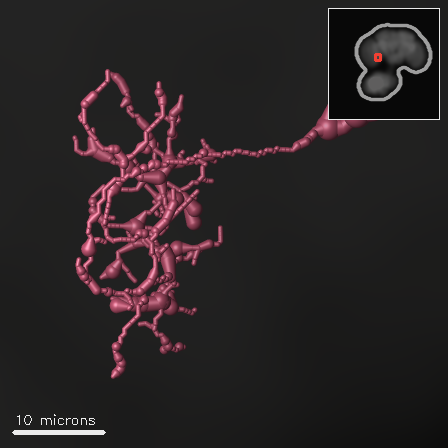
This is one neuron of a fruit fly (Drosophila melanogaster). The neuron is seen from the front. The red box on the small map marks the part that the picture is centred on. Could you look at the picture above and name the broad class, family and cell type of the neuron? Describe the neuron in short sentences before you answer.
From top to bottom in the picture it spans about 35 microns. Dozens of branch ends can be seen. It is an optic-lobe intrinsic neuron. Its family is Dm. It is of cell type Dm10.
